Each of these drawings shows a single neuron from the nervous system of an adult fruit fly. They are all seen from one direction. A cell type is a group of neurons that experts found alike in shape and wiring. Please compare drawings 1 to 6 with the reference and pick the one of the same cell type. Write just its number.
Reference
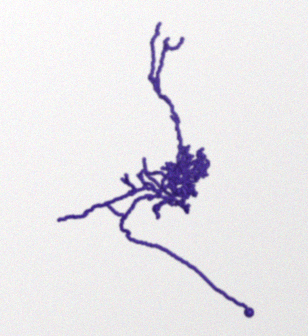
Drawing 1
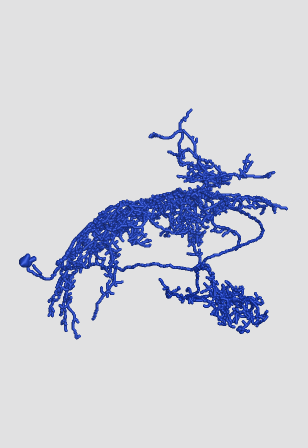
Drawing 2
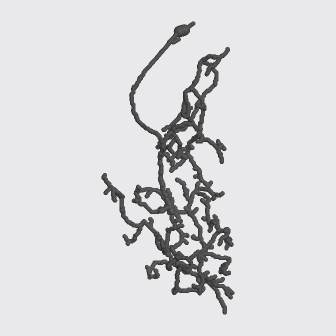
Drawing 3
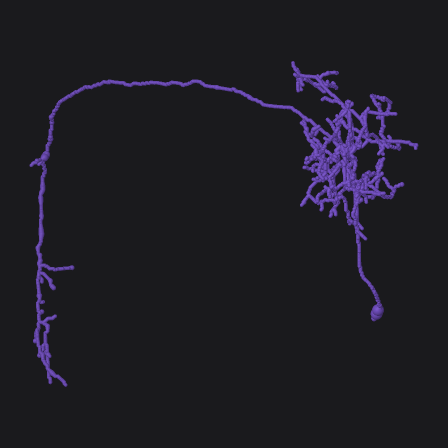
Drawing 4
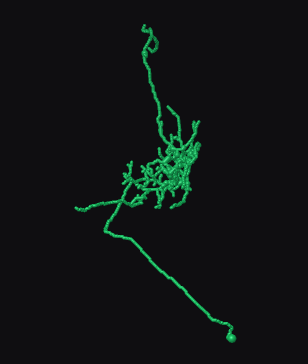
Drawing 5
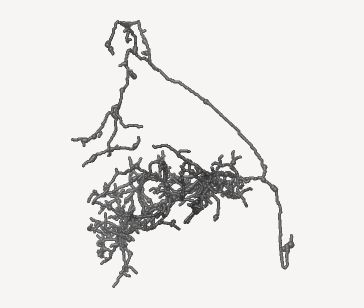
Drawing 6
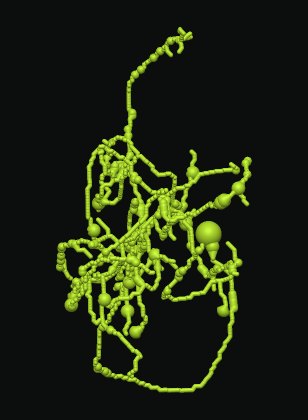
4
